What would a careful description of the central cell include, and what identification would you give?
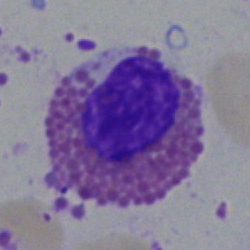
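Single unsegmented nuclear mass, off-centre toward the upper right. Chromatin dark purple, coarsely clumped. Cytoplasm packed with large round granules. Eosinophil.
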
